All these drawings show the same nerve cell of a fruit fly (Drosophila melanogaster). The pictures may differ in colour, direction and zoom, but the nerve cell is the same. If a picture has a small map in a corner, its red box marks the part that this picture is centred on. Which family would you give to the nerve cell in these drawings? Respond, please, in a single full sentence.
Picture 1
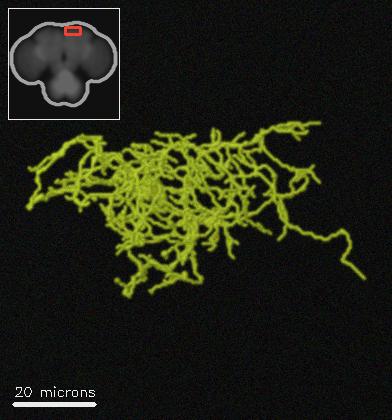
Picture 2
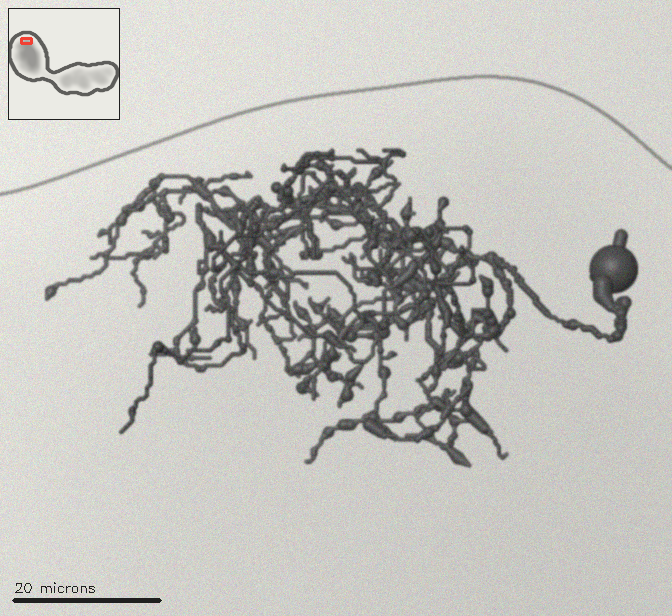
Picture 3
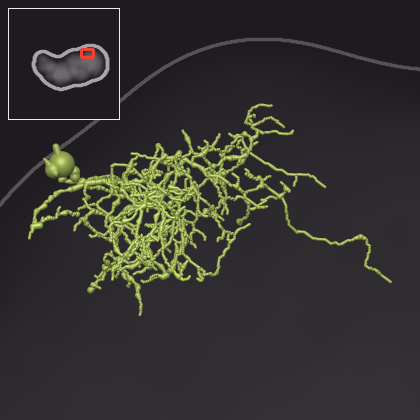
This nerve cell is of the family hemilineage SMPpd2.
